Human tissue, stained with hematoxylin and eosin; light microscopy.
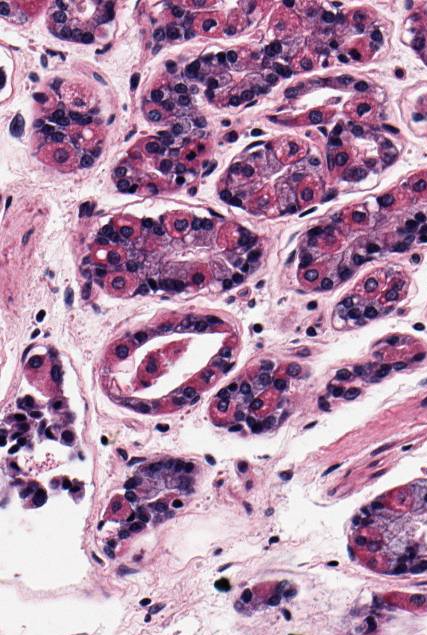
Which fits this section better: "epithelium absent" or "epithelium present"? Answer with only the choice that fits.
Epithelium present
